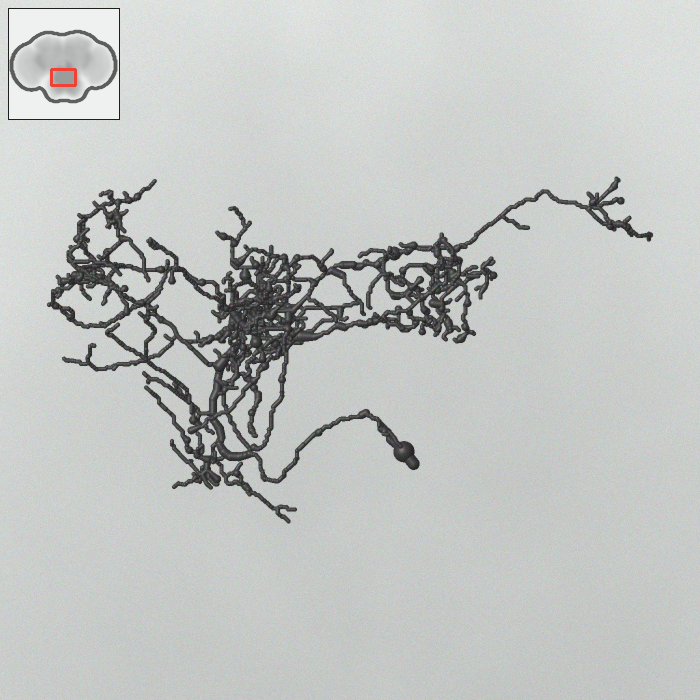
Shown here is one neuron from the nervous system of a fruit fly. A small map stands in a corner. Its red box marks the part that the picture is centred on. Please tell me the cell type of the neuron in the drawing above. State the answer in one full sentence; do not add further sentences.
The neuron here is of the cell type GNG175.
